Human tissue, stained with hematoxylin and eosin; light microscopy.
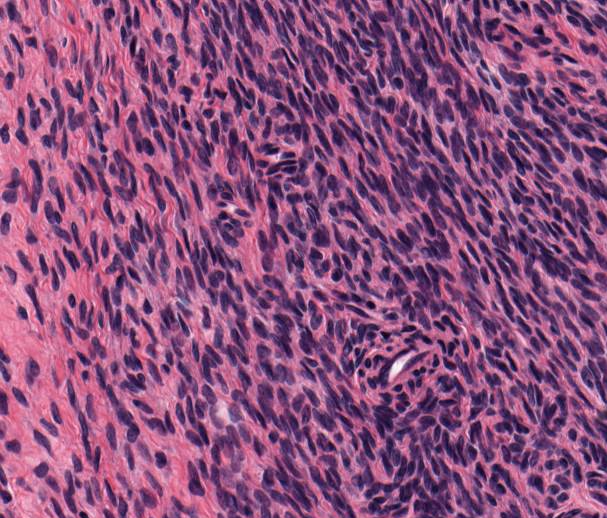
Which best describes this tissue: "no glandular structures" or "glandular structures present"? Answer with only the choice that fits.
No glandular structures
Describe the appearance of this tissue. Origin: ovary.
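The cells are more tightly packed in the right half of the field than in the left. Their nuclei are elongated to oval and stain darkly with haematoxylin. Cytoplasm is scant, and cell borders are indistinct. Between the cells lies pink collagenous stroma, seen most clearly along the left side.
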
